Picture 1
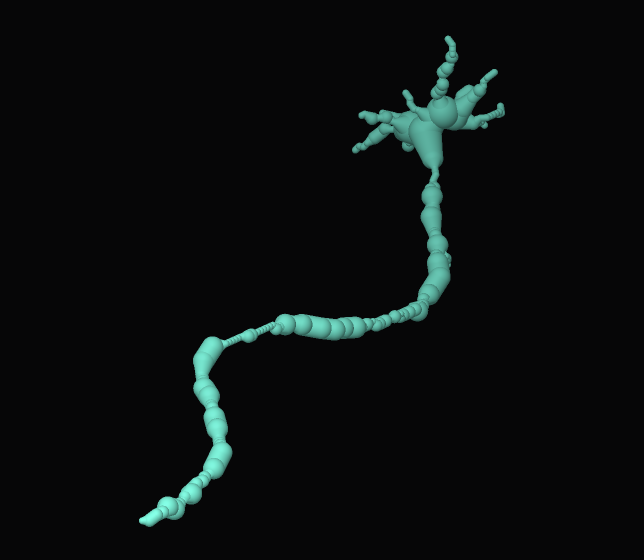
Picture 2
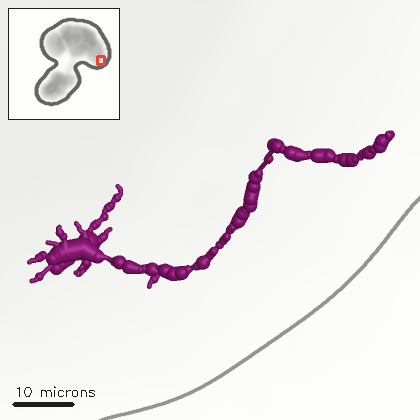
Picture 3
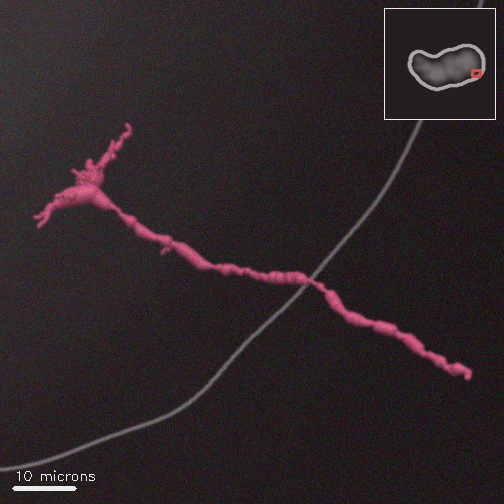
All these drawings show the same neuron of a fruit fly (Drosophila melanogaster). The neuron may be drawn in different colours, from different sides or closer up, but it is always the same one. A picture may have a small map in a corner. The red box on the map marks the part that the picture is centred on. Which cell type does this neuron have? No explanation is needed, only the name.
L3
